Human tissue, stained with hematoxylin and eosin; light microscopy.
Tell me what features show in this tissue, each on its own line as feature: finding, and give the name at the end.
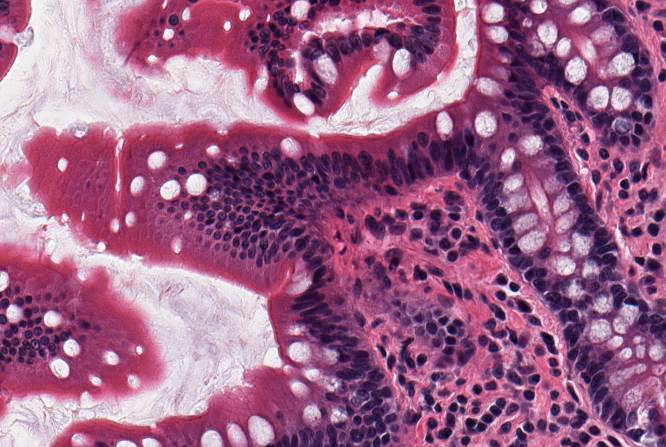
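Projections: finger-like, mucosal, extending left into a pale space
Surface epithelium: tall columnar cells, crowded elongated dark nuclei, pink cytoplasm toward the free surface
Goblet cells: round, clear, pale vacuoles, scattered singly among the columnar cells
Right half: glands and cellular stroma
Glands: tubular, running obliquely along the right edge, lined by cells crowded with many goblet cells
Name: terminal ileum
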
